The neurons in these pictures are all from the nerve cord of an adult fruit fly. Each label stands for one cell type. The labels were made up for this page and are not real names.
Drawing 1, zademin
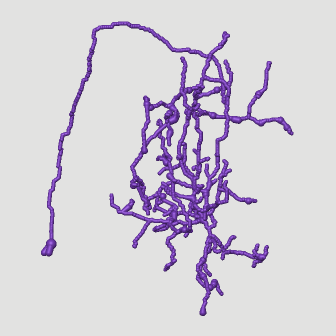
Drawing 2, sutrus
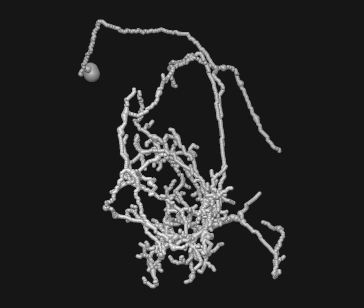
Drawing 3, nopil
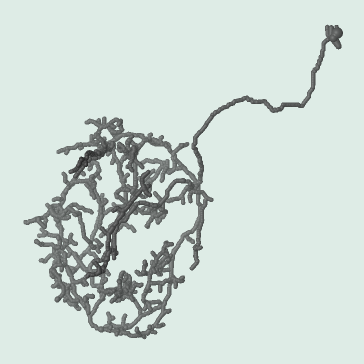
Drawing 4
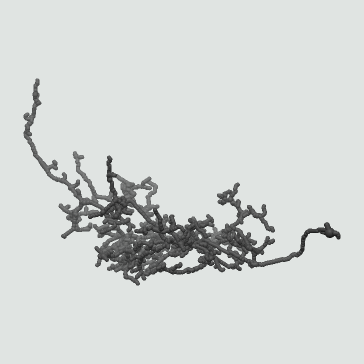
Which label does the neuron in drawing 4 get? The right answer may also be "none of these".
none of these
